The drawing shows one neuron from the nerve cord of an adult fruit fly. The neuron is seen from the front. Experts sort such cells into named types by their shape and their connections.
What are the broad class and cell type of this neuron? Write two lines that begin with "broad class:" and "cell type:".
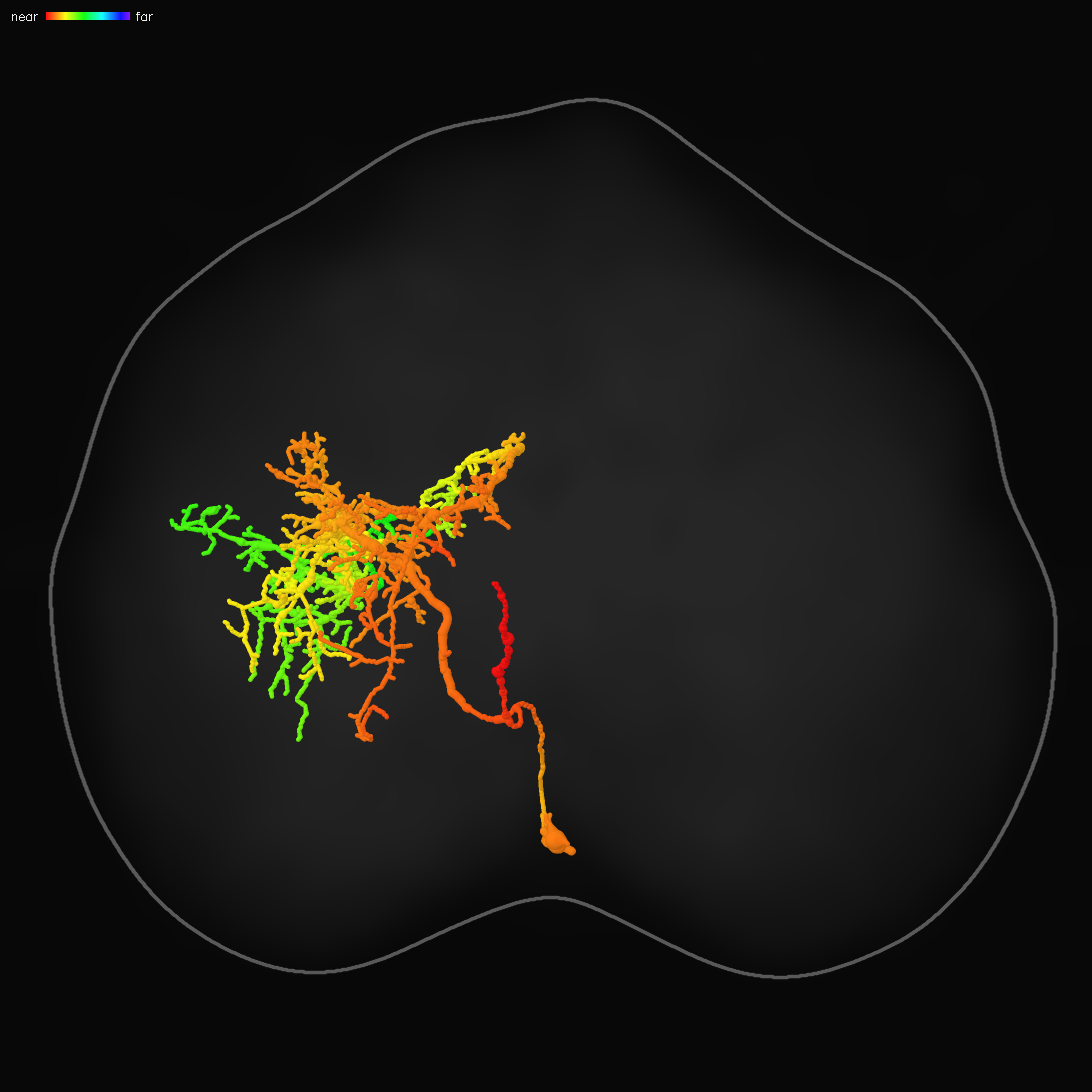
broad class: ascending neuron
cell type: ANXXX131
